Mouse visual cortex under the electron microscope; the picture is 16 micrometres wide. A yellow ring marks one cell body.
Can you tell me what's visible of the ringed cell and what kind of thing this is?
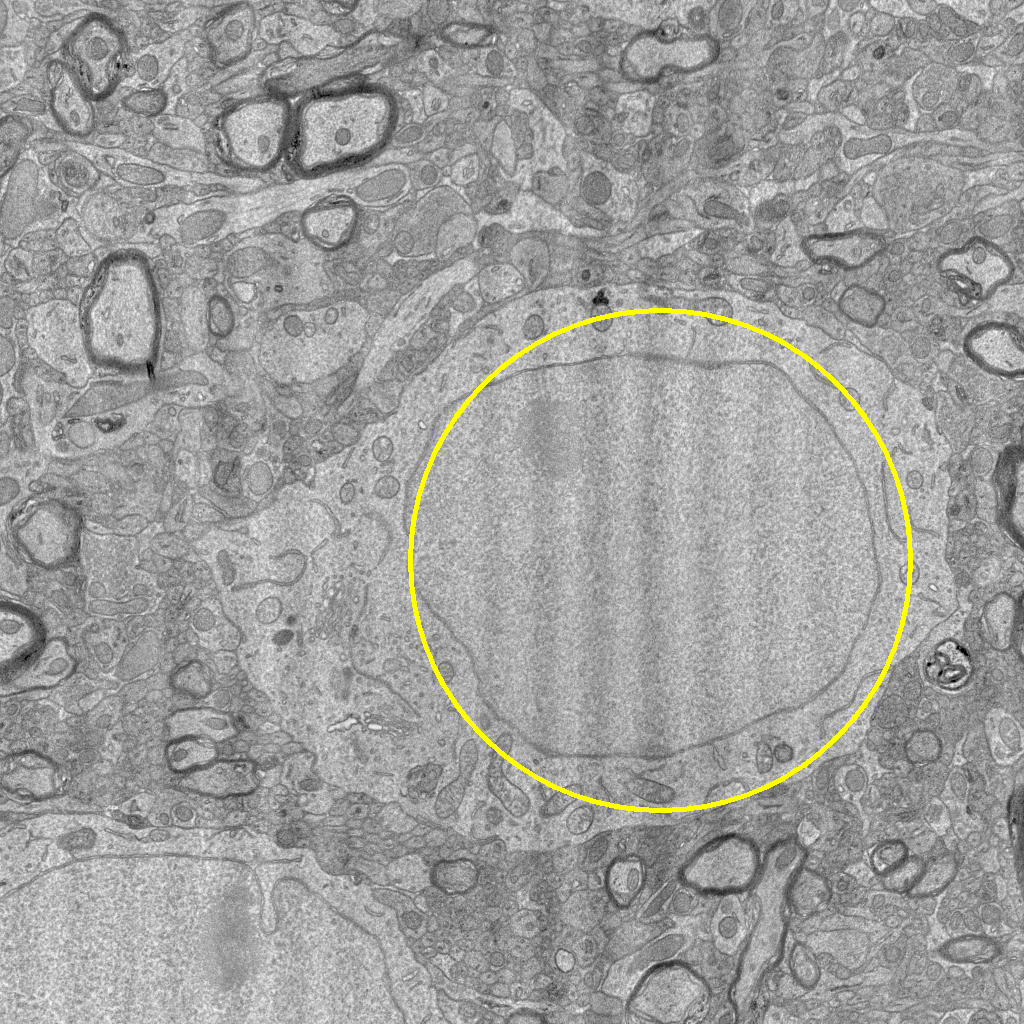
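A large oval nucleus, wider than tall, appears whole in this plane. Its envelope is smooth, without deep infoldings; no nucleolus is visible. Another cell body with a pale nucleus lies at lower left of the wide view. The ringed cell is an excitatory neuron.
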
